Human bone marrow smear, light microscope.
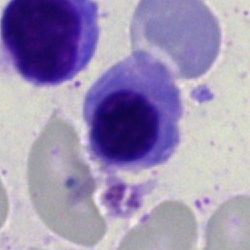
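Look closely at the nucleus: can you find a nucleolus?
No, none can be seen.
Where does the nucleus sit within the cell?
Off-centre, towards the lower left.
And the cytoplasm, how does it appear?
A moderate rim of blue-lilac colour, without granules.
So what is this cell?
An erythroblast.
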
